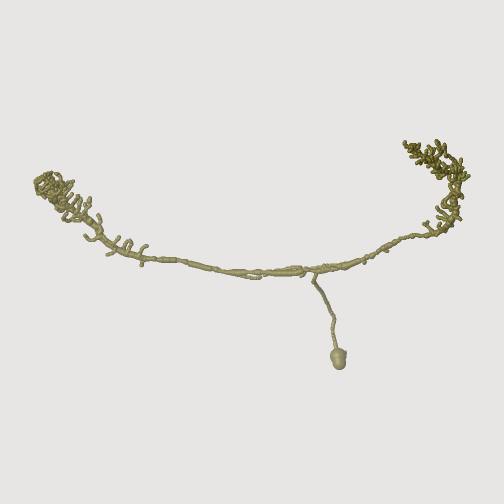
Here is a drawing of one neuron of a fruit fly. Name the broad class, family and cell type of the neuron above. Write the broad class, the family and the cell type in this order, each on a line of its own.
central-brain intrinsic neuron
hemilineage LB0
SAD109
